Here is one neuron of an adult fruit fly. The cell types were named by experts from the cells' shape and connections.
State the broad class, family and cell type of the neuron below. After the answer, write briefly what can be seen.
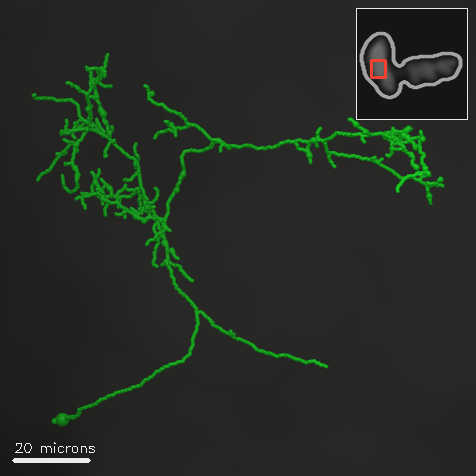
It is a central-brain intrinsic neuron. Its family is hemilineage LALa1_anterior. The cell type is LAL061. It is in the brain and does not reach the nerve cord. The cell body can be seen at the lower left of the picture. From left to right in the picture it spans about 110 microns.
